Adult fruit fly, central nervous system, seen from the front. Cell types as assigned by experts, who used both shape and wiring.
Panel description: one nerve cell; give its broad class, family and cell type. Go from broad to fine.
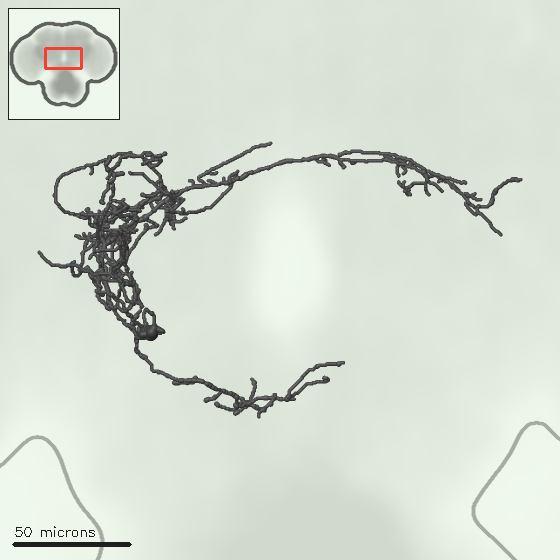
central-brain intrinsic neuron; hemilineage ALv2; vLN26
